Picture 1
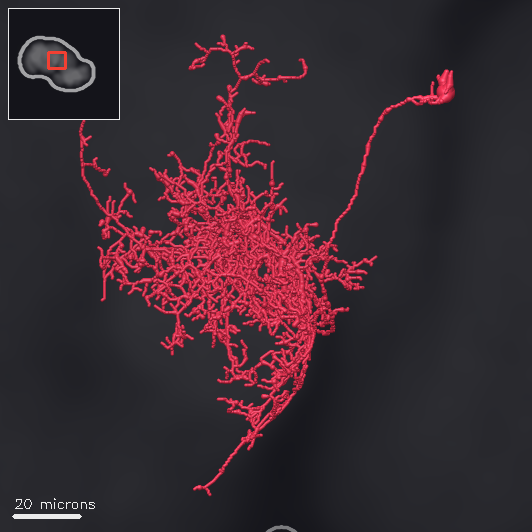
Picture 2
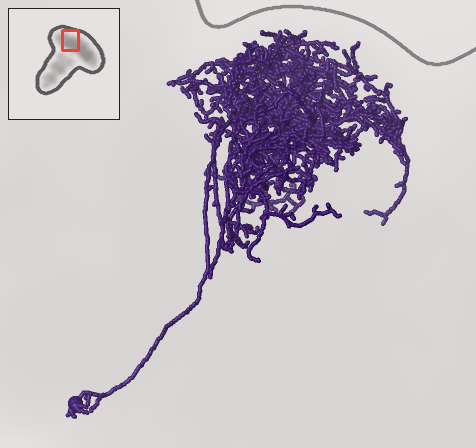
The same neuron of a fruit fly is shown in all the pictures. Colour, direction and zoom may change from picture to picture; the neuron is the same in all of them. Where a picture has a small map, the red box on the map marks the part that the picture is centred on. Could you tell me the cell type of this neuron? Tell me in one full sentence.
Under cell type classification, the neuron is AVLP533.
